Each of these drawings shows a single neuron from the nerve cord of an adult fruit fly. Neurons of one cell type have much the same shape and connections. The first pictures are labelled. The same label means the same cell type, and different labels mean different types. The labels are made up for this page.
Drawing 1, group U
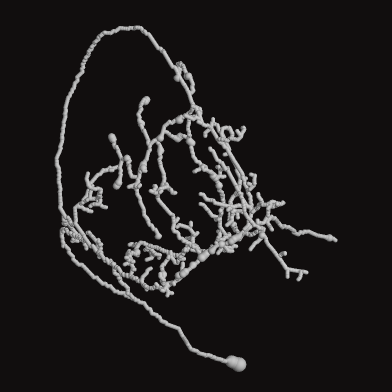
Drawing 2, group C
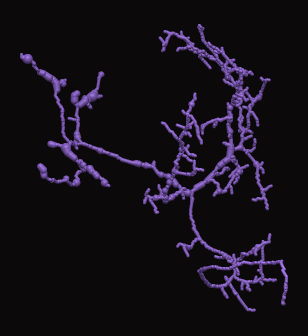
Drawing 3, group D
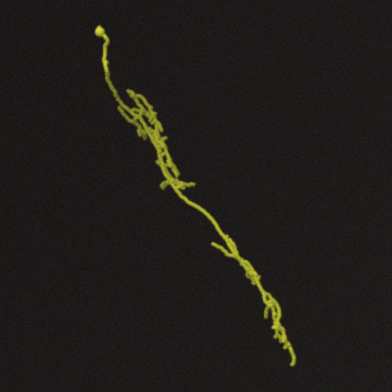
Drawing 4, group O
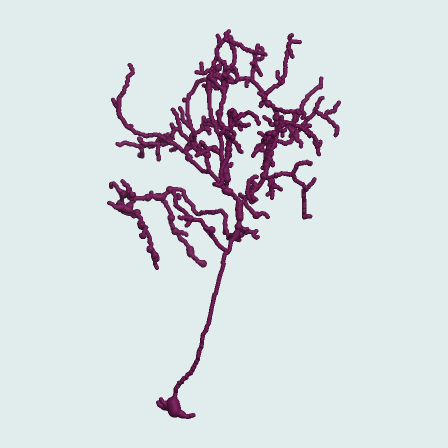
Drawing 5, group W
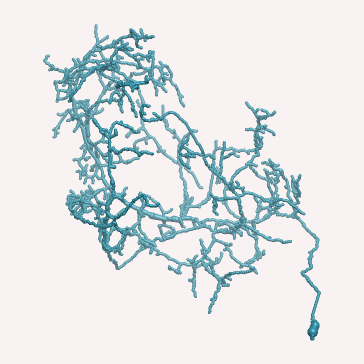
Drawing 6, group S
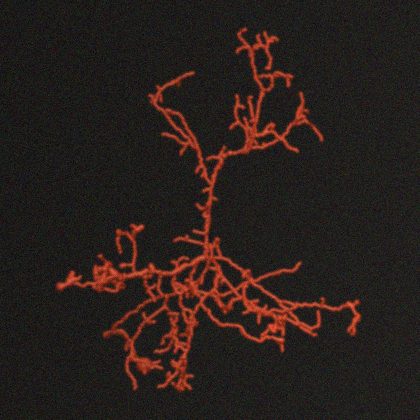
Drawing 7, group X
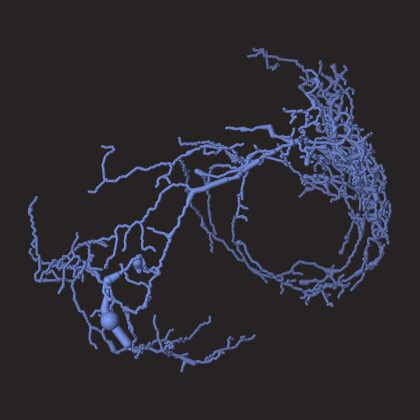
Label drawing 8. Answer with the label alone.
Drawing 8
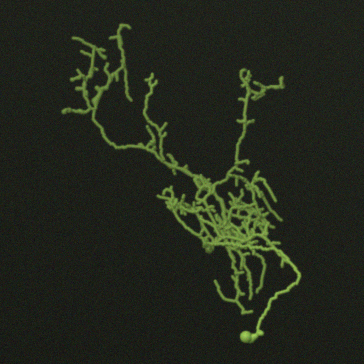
group C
